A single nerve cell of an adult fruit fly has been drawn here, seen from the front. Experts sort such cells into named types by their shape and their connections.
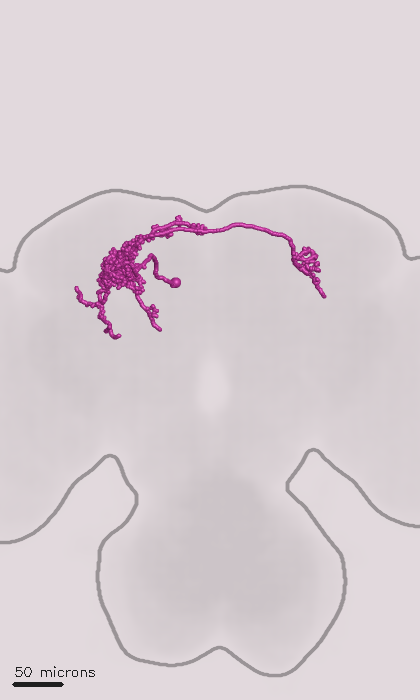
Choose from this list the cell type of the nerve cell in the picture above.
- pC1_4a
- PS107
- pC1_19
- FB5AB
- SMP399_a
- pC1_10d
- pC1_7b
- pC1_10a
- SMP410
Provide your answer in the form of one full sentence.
This nerve cell is a member of the pC1_4a cell type.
